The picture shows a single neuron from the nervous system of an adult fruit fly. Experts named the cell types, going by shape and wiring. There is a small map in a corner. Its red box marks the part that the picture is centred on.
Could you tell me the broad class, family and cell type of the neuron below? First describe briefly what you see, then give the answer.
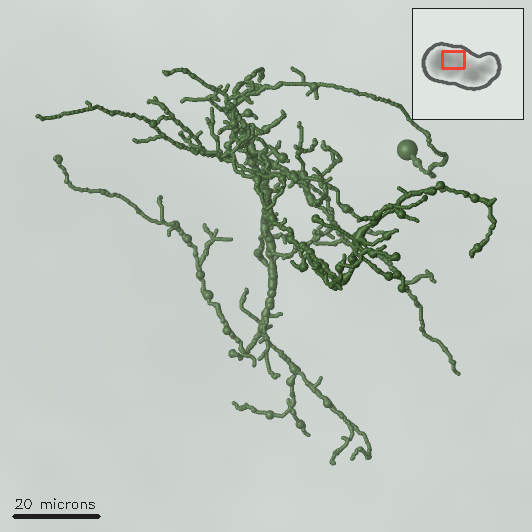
Its cell body lies at the upper right of the picture. By the scale bar it is about 110 microns wide in this view. Dozens of branch ends can be seen. Its broad class is central-brain intrinsic neuron. The family is hemilineage DM4_dorsal. It is of cell type SMP394.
